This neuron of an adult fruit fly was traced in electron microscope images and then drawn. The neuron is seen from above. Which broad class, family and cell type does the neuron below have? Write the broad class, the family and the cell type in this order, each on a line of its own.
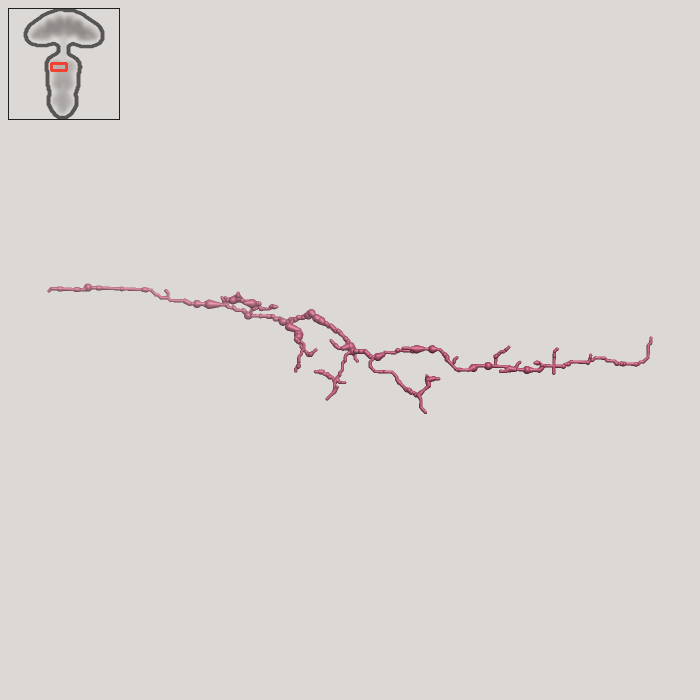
sensory neuron entering the nerve cord
class gustatory
LgLG5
